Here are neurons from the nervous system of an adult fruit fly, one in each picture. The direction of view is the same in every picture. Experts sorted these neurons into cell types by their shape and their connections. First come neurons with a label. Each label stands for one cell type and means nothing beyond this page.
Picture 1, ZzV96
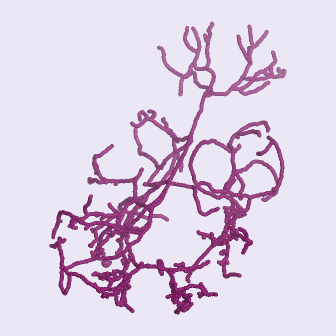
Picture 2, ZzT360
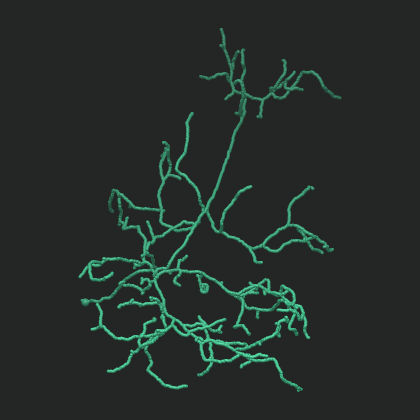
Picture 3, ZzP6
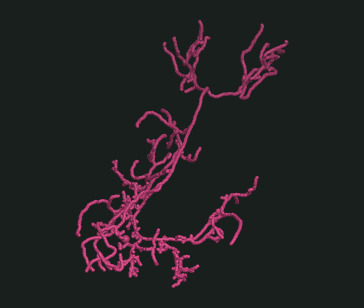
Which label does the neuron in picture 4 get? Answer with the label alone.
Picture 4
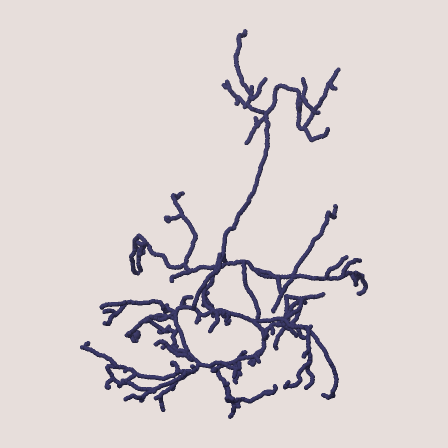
ZzT360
